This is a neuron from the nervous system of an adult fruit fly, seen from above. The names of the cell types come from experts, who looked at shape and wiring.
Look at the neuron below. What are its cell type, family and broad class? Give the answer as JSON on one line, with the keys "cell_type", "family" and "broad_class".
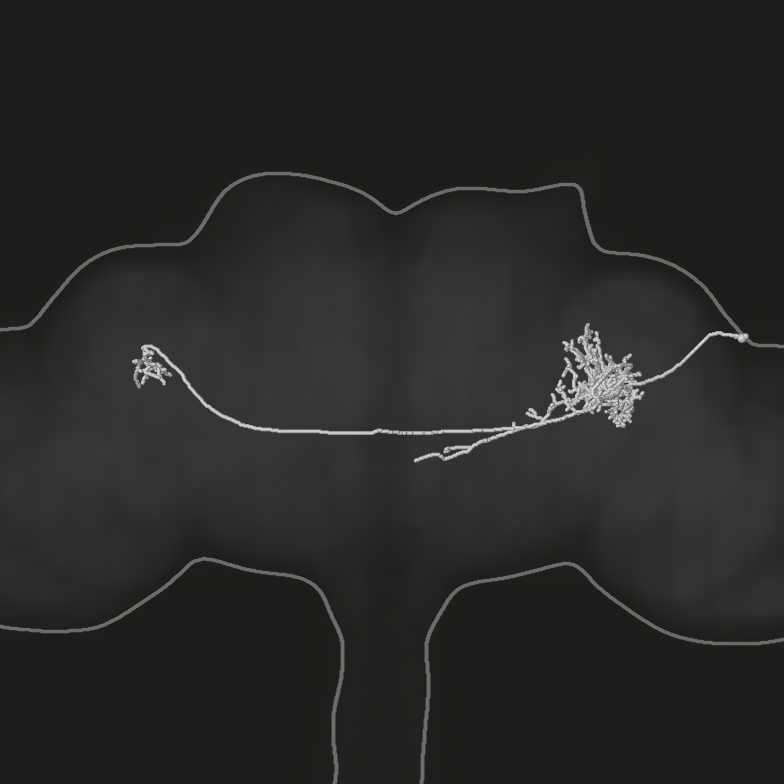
{"cell_type": "CB2144", "family": "hemilineage VLPl&d1_lateral", "broad_class": "central-brain intrinsic neuron"}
